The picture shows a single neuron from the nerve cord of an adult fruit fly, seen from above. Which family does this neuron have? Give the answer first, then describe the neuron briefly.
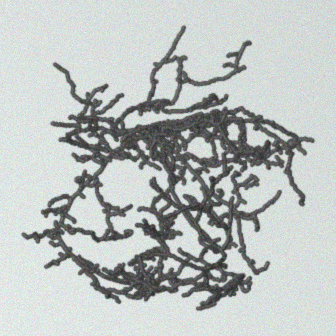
Its family is hemilineage 04B. It is a nerve-cord intrinsic neuron. Dozens of branch ends can be seen. As drawn here it is about as wide as it is tall.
